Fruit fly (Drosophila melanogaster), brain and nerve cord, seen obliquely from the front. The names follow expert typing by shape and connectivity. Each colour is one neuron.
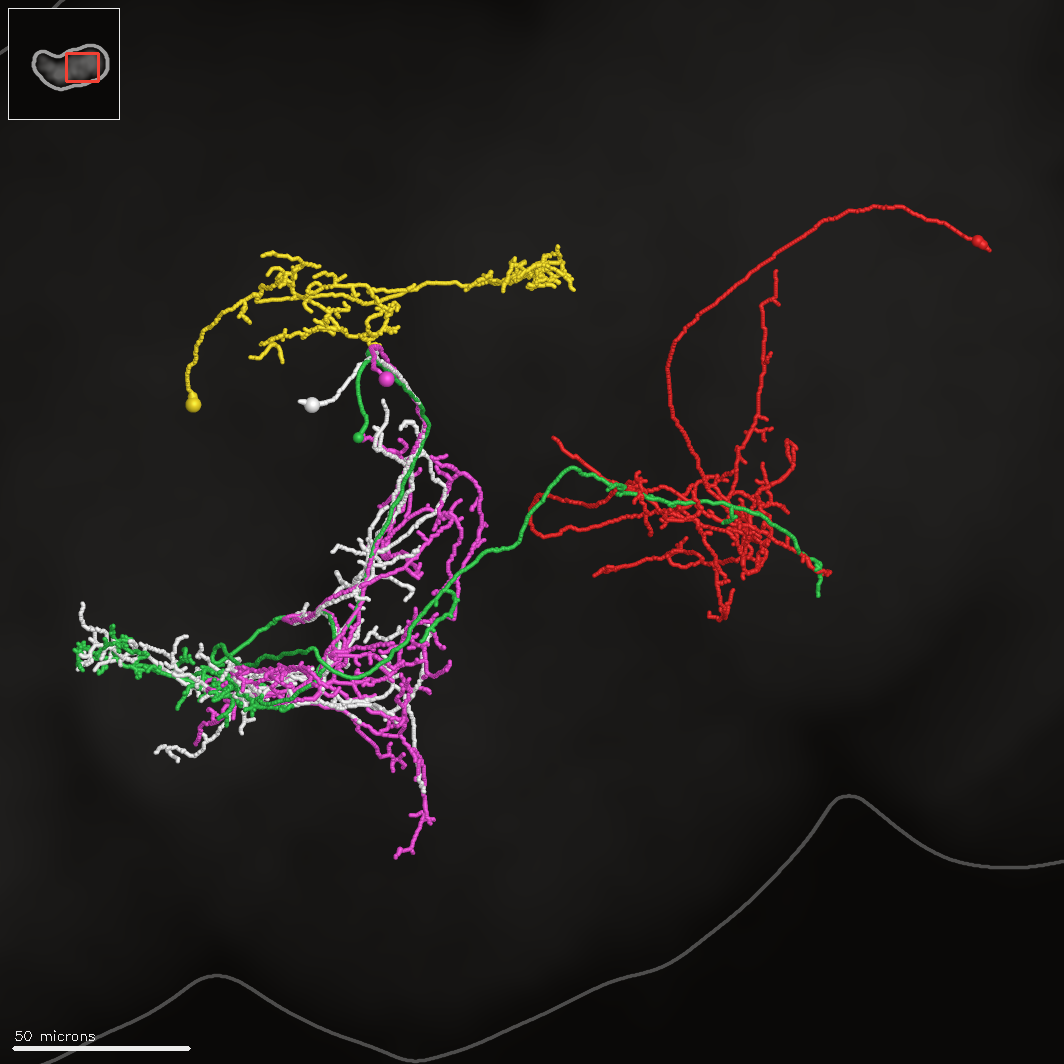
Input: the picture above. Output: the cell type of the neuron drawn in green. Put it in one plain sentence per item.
The cell type is WED004.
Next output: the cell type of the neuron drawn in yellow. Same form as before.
The cell type is CB4206.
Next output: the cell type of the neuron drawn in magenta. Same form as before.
The cell type is SAD009.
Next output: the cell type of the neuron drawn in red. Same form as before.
The cell type is CB3316.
